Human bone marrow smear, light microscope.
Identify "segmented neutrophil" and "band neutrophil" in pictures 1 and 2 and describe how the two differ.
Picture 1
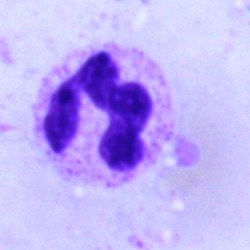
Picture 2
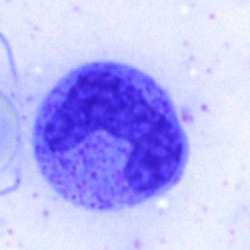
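Picture 1 shows the segmented neutrophil, and picture 2 the band neutrophil. In picture 1, inside a roughly round outline, I see dense, dark purple chromatin running through the lobes.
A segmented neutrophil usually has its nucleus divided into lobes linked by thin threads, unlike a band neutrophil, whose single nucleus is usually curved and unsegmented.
In picture 2, the nucleus has a deep notch on its lower side, where a pocket of cytoplasm shows. Its chromatin is dark purple as well, but clumped, with paler gaps between the clumps. The cytoplasm differs too: pale pinkish-lilac in picture 1, a pale greyish lilac in picture 2. Both have granules scattered through the cytoplasm, fine and pink-violet in picture 1, small and purple in picture 2.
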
